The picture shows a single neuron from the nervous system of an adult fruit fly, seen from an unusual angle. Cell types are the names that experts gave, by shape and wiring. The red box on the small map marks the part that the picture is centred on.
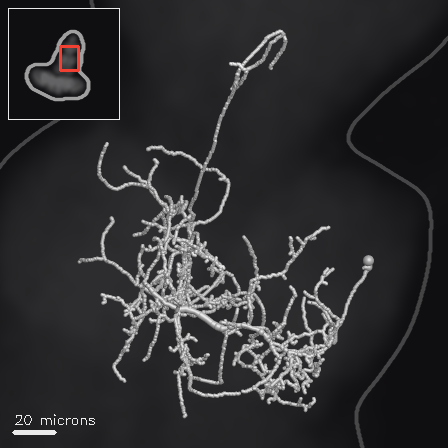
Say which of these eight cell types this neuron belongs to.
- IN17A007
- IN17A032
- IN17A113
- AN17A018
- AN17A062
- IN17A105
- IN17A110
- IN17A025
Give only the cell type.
IN17A032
